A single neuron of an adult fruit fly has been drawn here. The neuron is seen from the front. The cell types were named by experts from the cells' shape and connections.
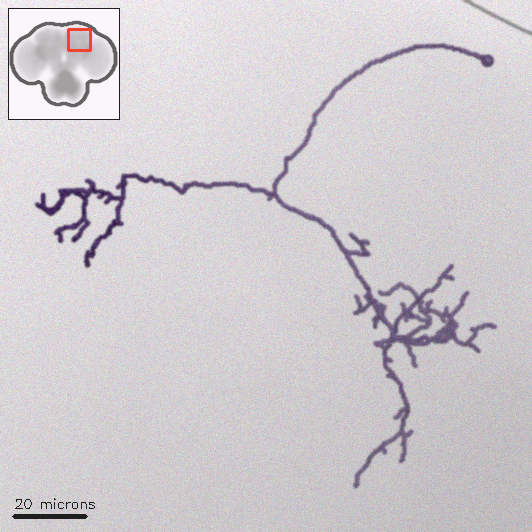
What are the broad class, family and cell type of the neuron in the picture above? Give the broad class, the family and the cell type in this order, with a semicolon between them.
central-brain intrinsic neuron; hemilineage SLPad1_posterior; CB1148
